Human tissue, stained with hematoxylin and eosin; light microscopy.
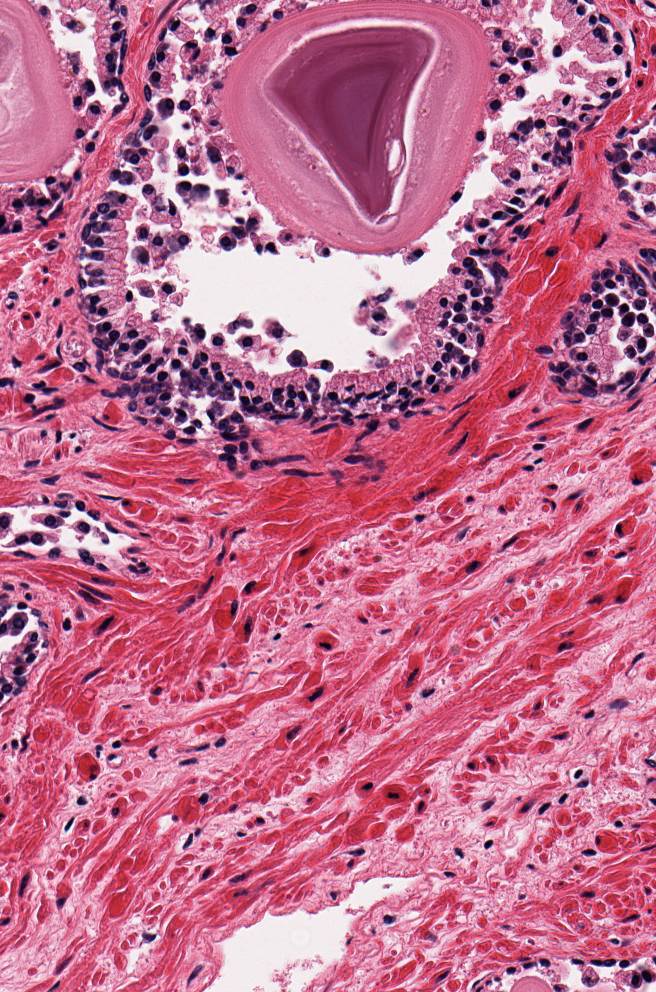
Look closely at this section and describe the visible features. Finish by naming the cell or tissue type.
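Up top you've got glands, and dense pink stroma takes up the lower two-thirds. The gland at top centre has a large, concentrically laminated pink body in its lumen, with loose detached cells scattered below it. Lining cell nuclei are dark and crowded toward the base of the epithelium. This is prostate.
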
